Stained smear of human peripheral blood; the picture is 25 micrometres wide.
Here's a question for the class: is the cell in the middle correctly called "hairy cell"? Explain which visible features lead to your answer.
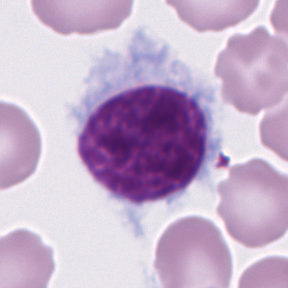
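Look first at the cytoplasm: it is a faint, pale blue, which goes with hairy cell.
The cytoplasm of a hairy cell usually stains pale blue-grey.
Next, granules: none are seen, and that sides with hairy cell rather than monocyte.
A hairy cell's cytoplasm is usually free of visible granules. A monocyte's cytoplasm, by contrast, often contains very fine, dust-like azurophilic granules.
Now the nucleus: no nucleoli can be seen, which is no mark against monocyte.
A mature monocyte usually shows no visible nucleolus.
The nucleus is round to slightly oval, about 11 by 10 micrometres, with no indentation or lobes, and a small dark purple fragment lies against the right edge of the cytoplasm. Putting it together, hairy cell fits this cell, and monocyte is the weaker name.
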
